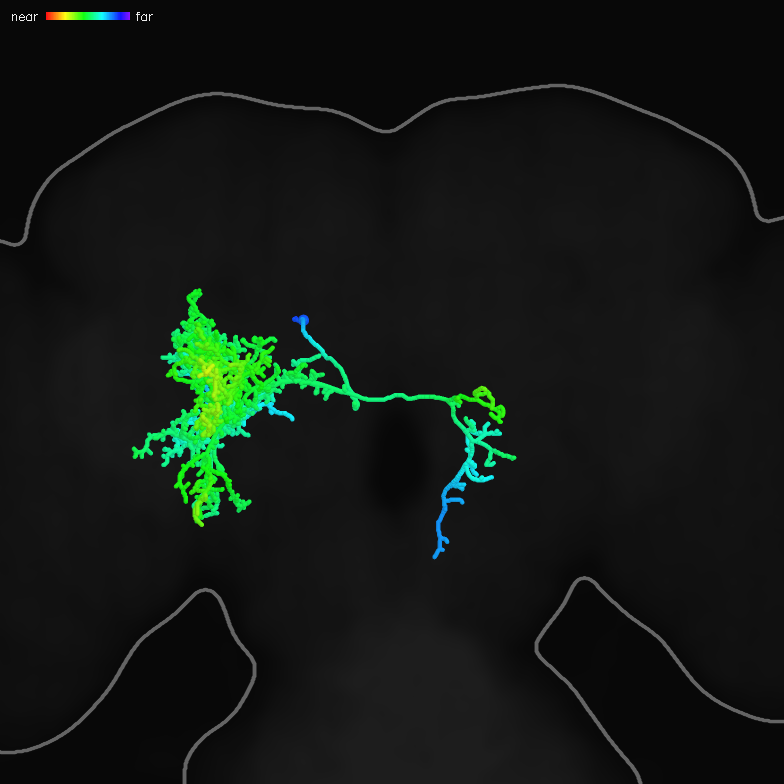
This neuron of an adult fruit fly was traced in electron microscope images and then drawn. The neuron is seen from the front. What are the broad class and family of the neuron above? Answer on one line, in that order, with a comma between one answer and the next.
central-brain intrinsic neuron, hemilineage DM6_central2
